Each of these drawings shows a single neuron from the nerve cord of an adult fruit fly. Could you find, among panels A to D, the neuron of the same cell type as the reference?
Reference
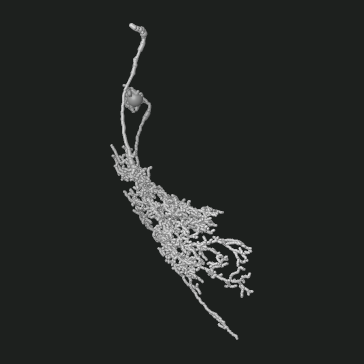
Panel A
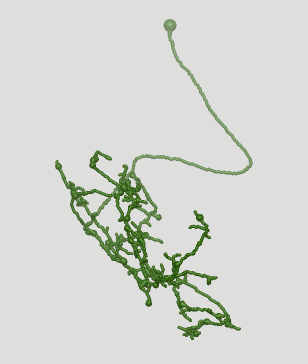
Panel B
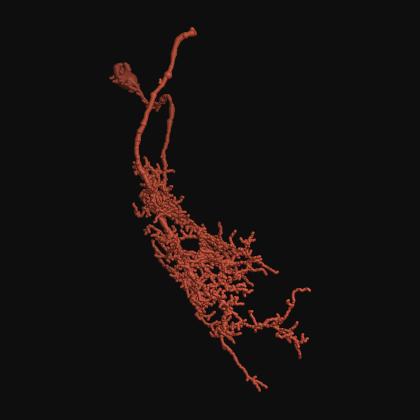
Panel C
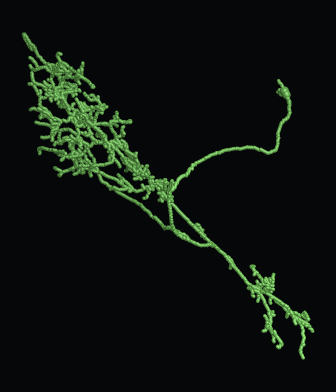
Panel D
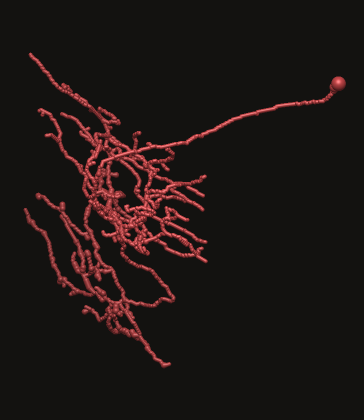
Panel B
